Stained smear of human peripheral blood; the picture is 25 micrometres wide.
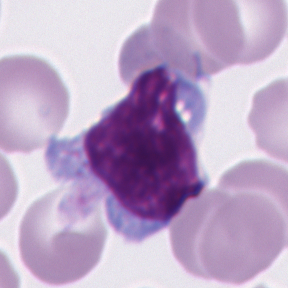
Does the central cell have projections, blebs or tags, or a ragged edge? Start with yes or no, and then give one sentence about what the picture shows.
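Yes. The cell edge on the left is irregular and ragged.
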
